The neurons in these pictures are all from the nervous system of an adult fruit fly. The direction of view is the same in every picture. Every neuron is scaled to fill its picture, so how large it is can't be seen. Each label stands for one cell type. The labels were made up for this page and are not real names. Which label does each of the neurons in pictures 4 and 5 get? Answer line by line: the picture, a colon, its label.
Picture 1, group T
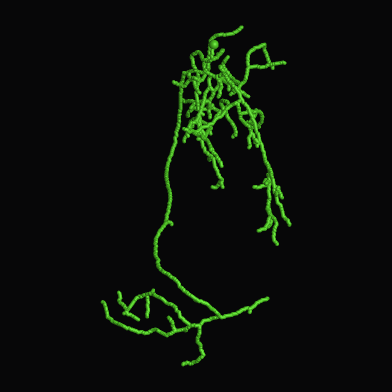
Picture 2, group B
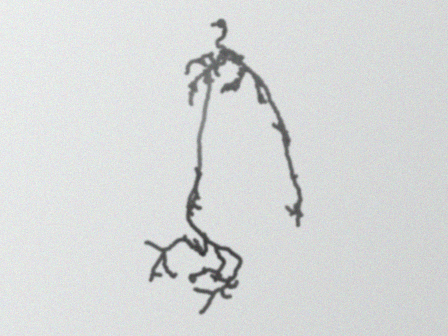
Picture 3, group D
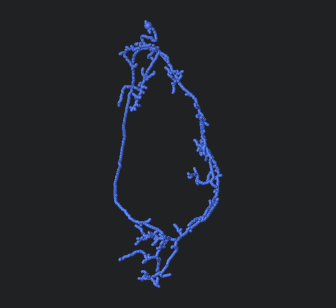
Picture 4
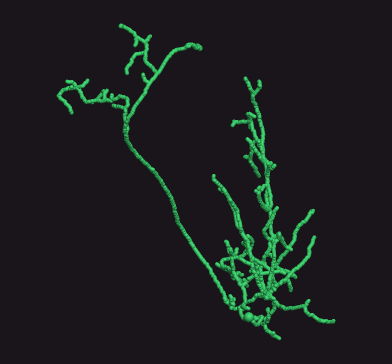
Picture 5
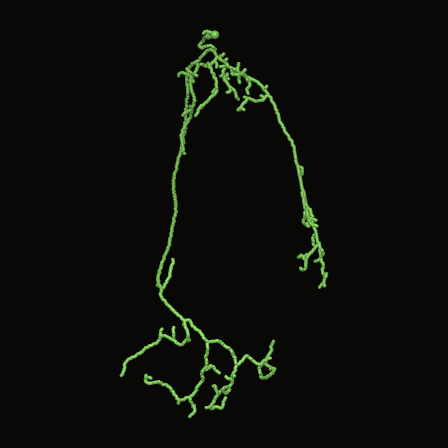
4: group T
5: group B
